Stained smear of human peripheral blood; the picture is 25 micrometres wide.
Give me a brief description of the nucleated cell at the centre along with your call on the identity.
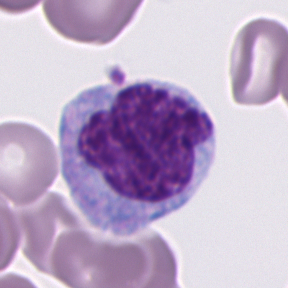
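Looking at the outline first, it is roughly round and the edge is smooth. The nucleus, though, is irregular and lumpy, with shallow notches along its upper right side. In the cytoplasm I see only a fine, faint speckling, no coarse granules, and no clear vacuoles either. So this cell is a monocyte.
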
